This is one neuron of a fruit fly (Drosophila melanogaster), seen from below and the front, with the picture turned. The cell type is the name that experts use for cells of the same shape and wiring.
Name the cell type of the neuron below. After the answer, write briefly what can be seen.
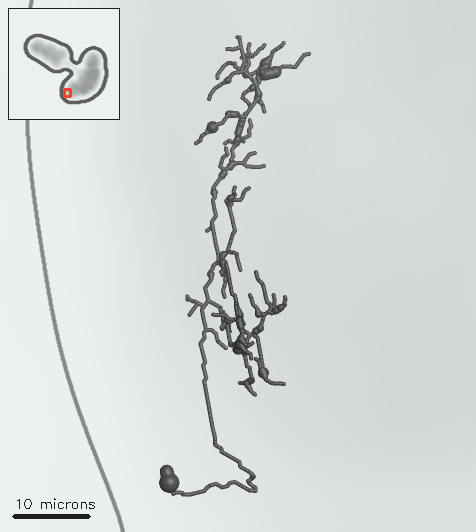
Its cell type is Mi2. Its broad class is optic-lobe intrinsic neuron. It lies in the brain. From top to bottom in the picture it spans about 60 microns. Dozens of branch ends can be seen.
